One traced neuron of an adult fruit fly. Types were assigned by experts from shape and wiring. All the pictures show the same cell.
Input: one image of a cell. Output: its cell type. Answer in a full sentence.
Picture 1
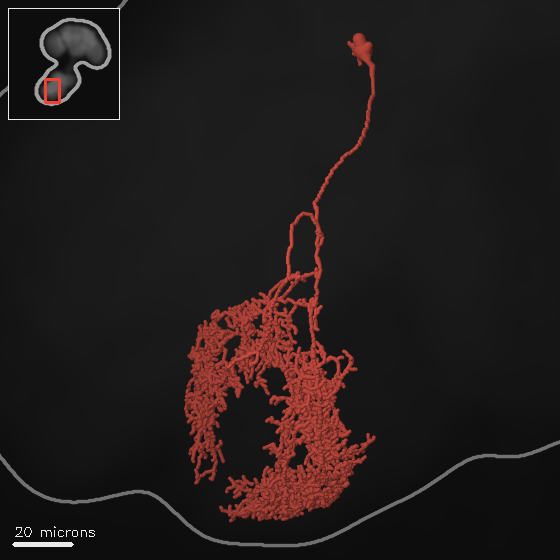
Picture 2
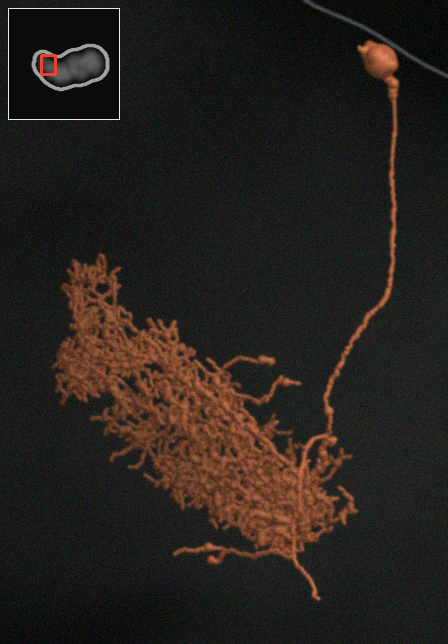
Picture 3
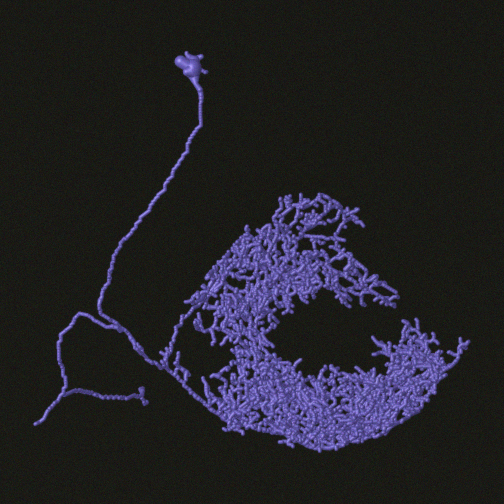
The cell type is IN23B009.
